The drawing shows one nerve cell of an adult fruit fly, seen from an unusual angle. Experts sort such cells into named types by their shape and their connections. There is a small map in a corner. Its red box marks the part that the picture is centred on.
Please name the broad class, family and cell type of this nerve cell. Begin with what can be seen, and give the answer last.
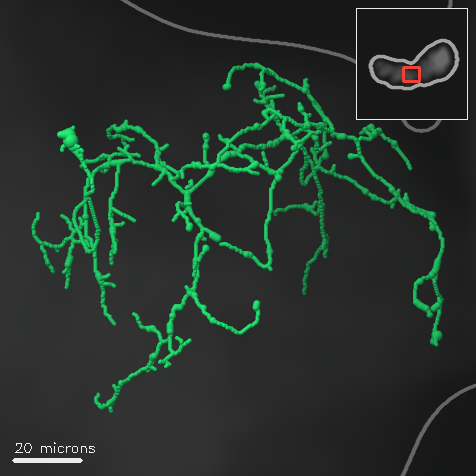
From left to right in the picture it spans about 120 microns. Dozens of branch ends can be seen. This is a nerve-cord intrinsic neuron. The family is hemilineage 03A. Its cell type is IN03A065.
